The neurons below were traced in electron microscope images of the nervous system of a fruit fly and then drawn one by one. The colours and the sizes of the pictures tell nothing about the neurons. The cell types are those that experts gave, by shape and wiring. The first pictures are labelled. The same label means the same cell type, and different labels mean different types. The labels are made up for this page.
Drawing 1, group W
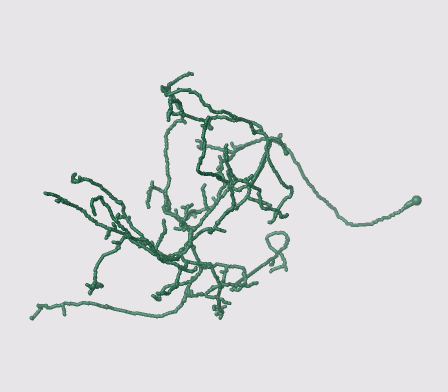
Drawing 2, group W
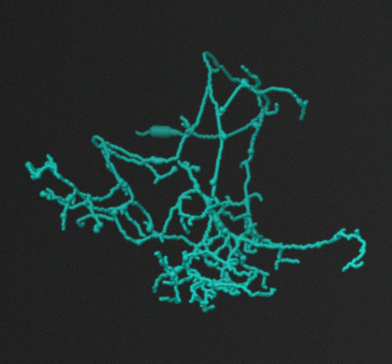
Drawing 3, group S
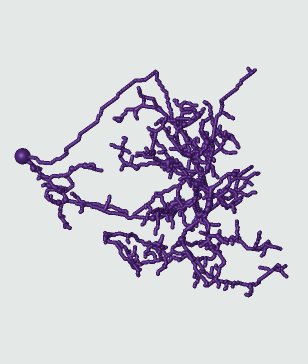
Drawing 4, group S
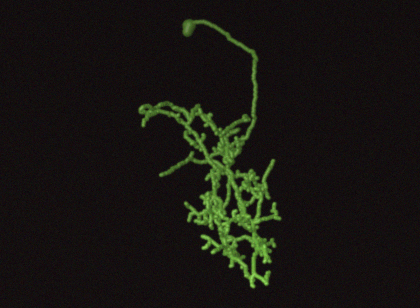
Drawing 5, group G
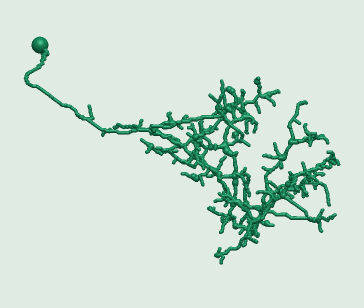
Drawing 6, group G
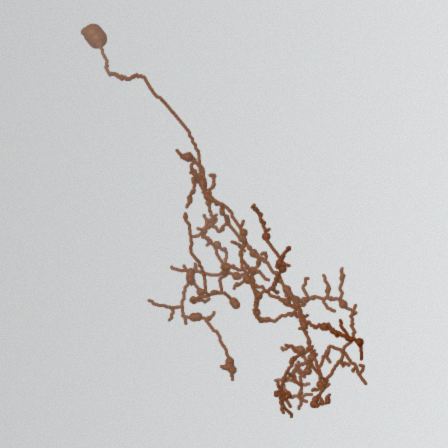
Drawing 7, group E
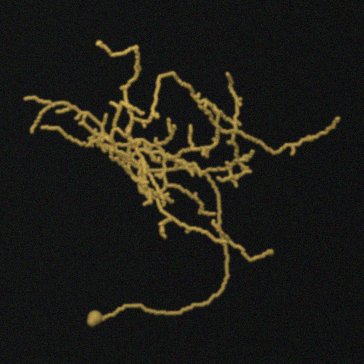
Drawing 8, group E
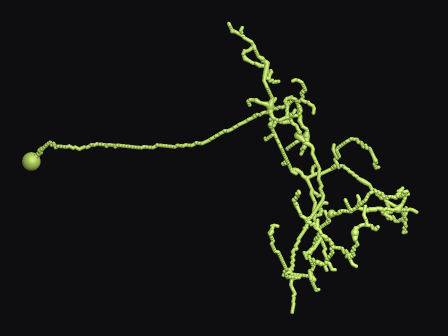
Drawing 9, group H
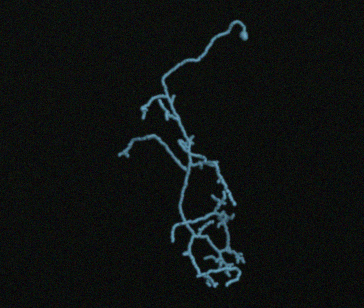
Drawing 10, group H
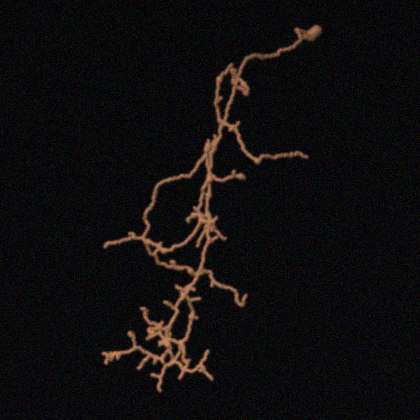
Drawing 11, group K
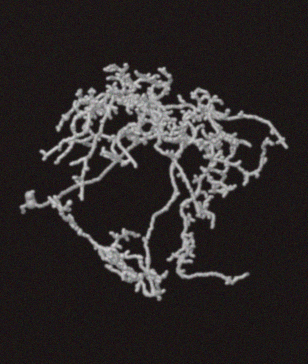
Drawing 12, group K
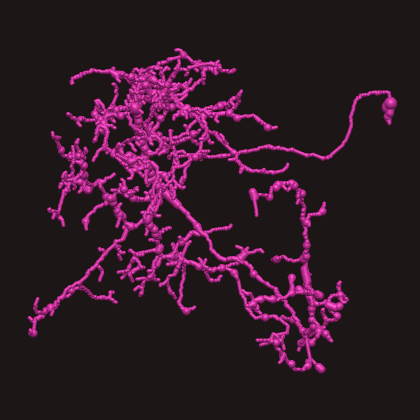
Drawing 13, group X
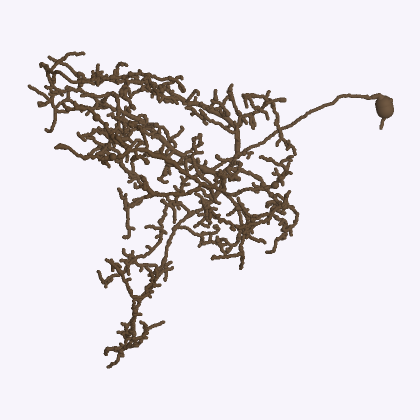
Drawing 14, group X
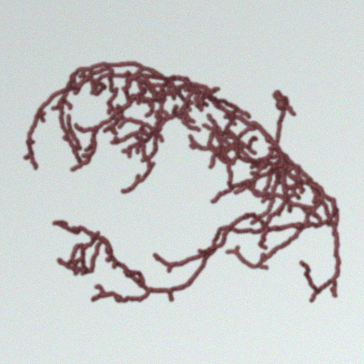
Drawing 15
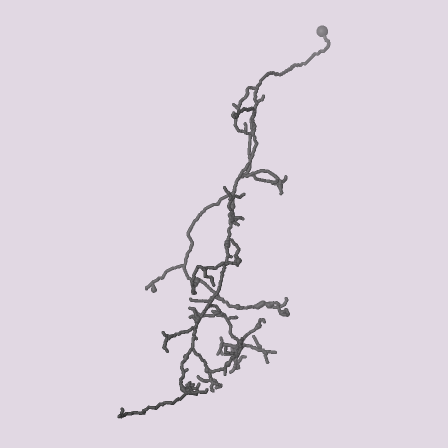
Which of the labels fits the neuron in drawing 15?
group H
